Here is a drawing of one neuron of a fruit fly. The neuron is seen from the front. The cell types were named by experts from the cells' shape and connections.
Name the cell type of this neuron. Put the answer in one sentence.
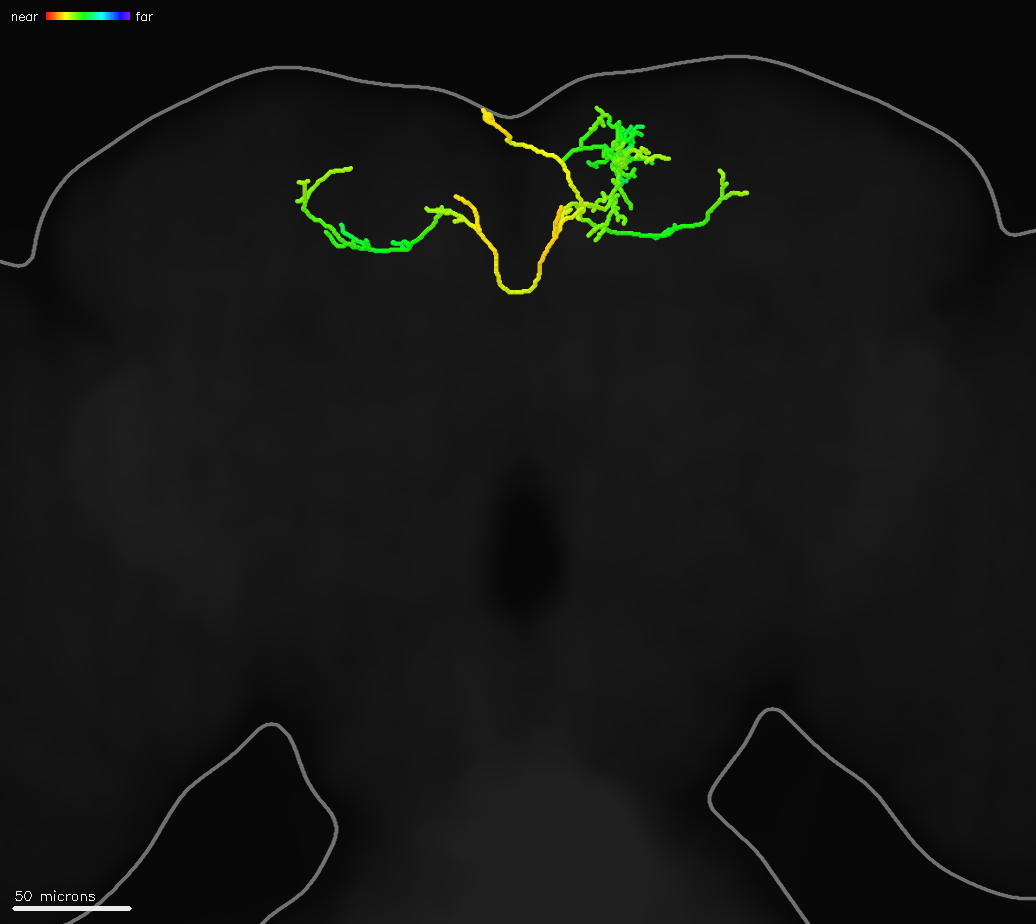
The cell type is SMP134.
